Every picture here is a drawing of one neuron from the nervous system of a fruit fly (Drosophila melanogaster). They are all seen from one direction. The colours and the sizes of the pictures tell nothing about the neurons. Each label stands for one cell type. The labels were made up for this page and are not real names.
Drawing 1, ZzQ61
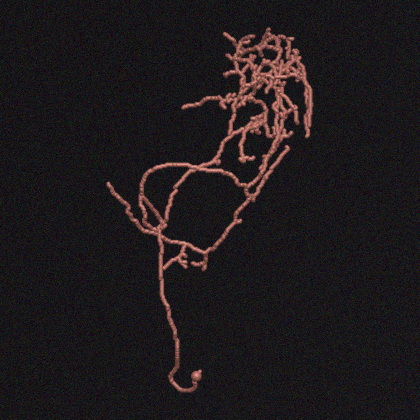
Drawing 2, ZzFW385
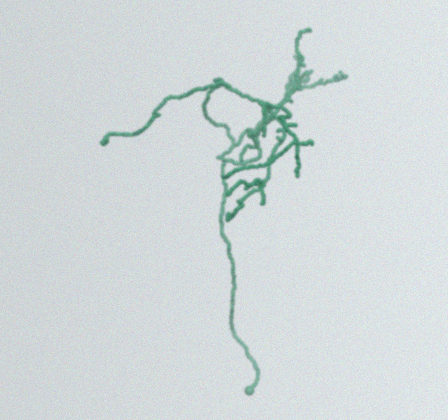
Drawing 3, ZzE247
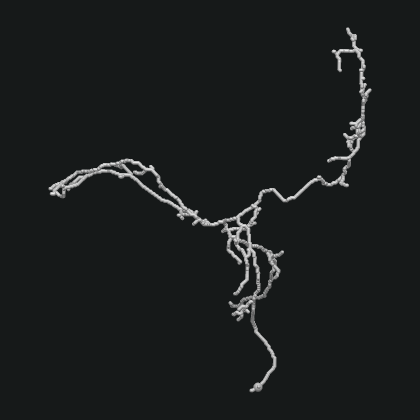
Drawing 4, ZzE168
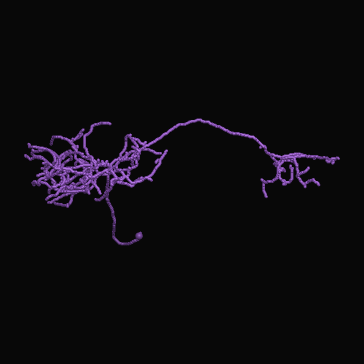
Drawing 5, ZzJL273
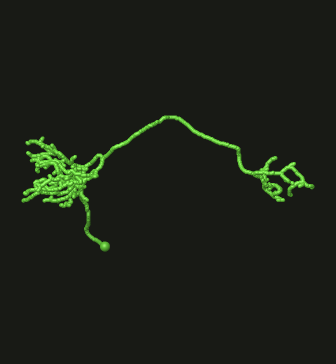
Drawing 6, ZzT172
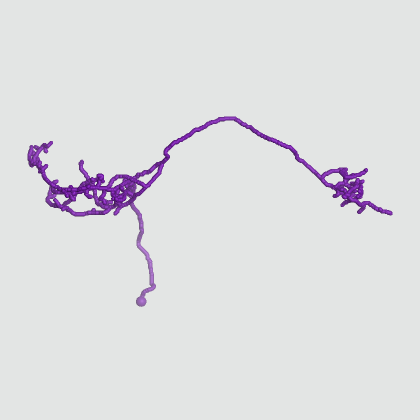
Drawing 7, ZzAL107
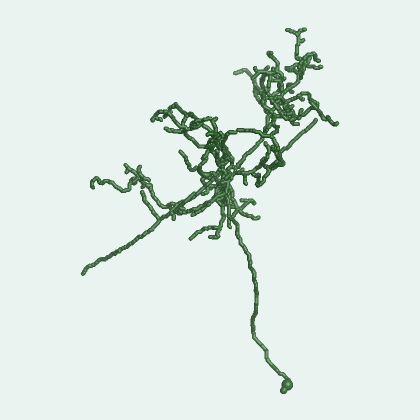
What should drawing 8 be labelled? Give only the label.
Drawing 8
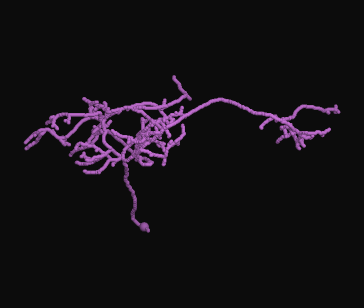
ZzE168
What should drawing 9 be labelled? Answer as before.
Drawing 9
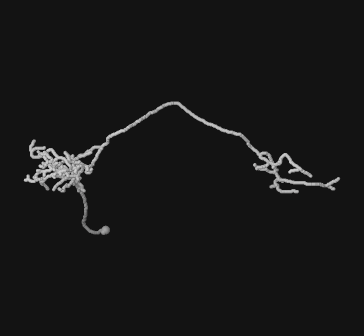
ZzJL273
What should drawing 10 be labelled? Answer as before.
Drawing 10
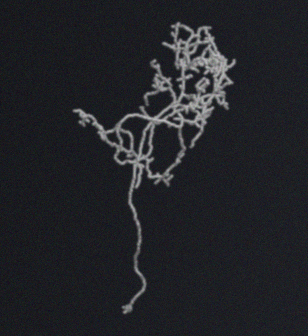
ZzQ61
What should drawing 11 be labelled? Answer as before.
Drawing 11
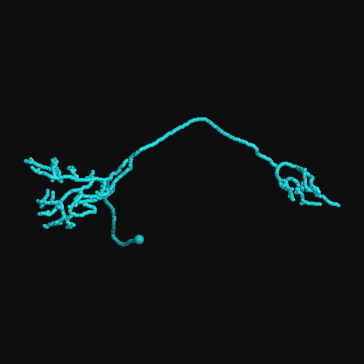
ZzT172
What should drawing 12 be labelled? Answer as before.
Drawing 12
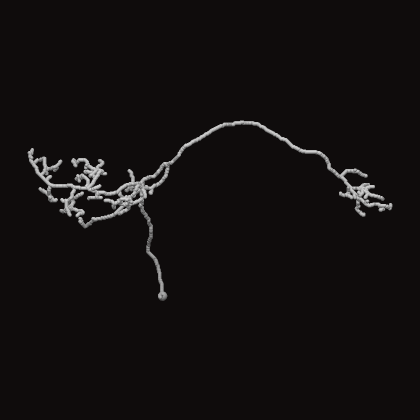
ZzT172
